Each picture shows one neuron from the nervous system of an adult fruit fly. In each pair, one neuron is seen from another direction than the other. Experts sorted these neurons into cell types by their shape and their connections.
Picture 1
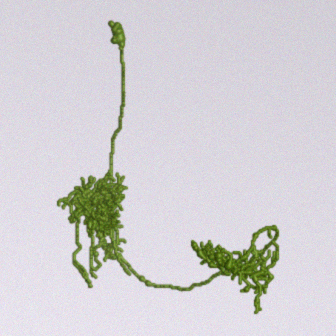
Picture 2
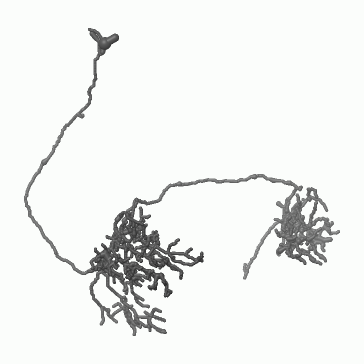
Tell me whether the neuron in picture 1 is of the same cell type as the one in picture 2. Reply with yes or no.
yes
